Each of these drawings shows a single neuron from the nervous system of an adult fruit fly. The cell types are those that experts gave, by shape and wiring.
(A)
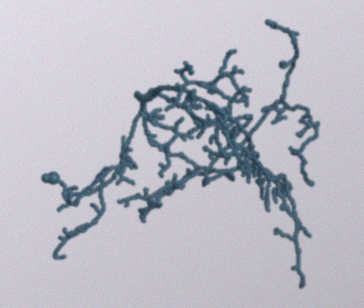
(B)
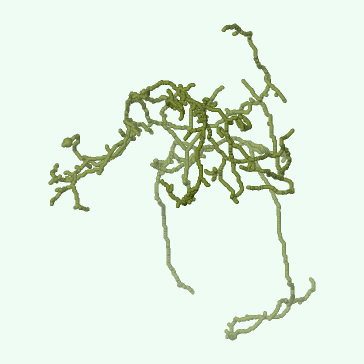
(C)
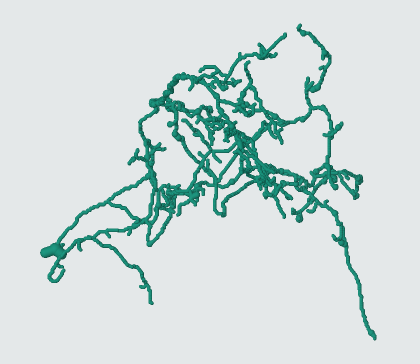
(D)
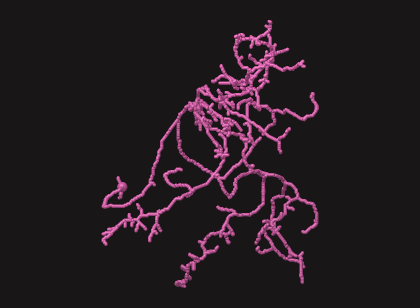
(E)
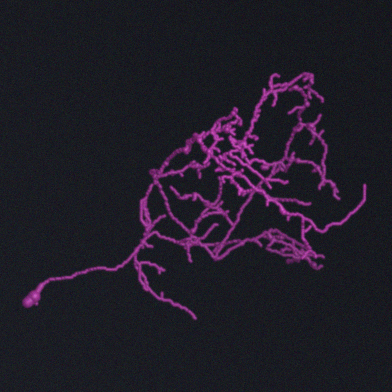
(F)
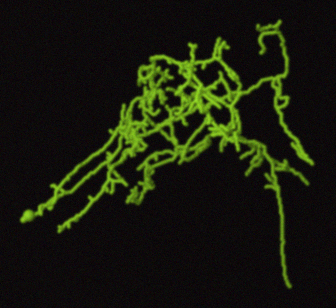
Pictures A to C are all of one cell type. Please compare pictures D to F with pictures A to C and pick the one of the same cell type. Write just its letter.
F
